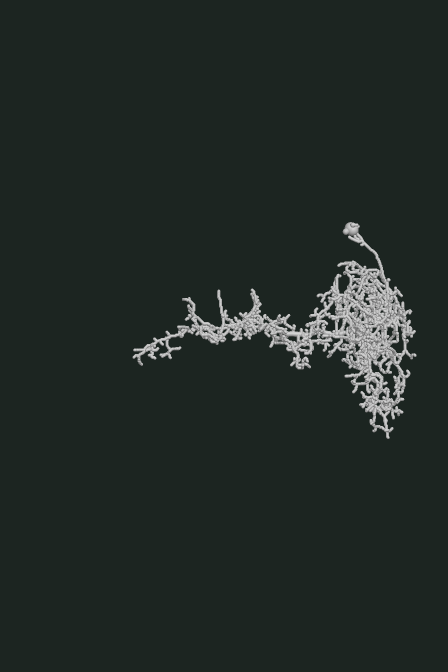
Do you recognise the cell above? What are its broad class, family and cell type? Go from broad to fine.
nerve-cord intrinsic neuron; hemilineage 19A; IN19A024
